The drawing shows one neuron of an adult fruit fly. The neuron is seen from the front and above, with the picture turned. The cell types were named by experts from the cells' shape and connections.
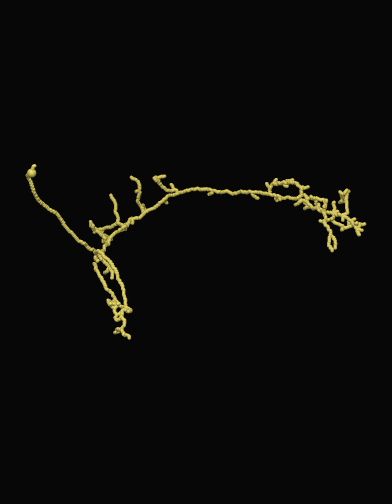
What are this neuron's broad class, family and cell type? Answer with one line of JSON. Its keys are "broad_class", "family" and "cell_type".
{"broad_class": "central-brain intrinsic neuron", "family": "hemilineage LALa1_posterior", "cell_type": "WEDPN7B"}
